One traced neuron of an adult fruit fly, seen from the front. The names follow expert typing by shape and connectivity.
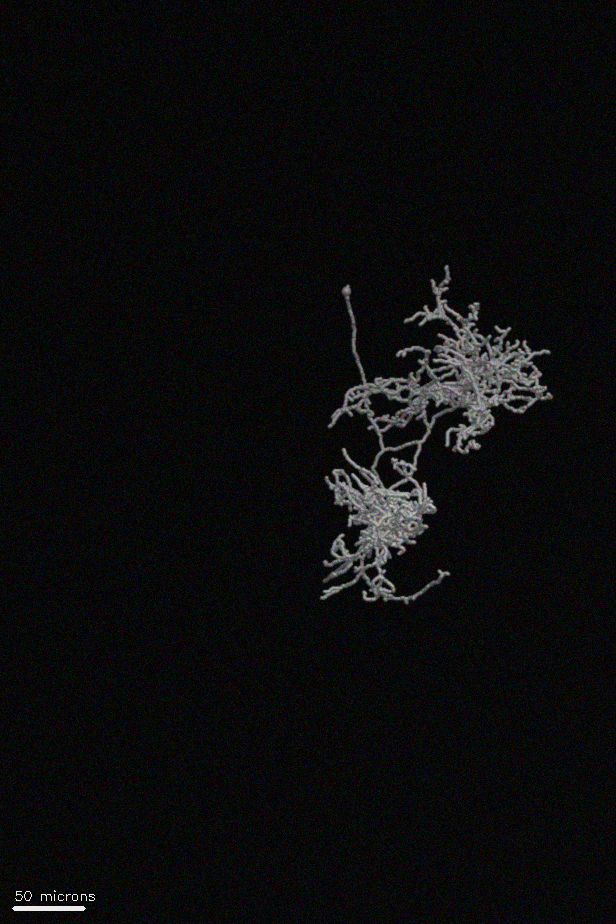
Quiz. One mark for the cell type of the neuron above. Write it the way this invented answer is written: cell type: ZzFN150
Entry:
cell type: PPM1201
